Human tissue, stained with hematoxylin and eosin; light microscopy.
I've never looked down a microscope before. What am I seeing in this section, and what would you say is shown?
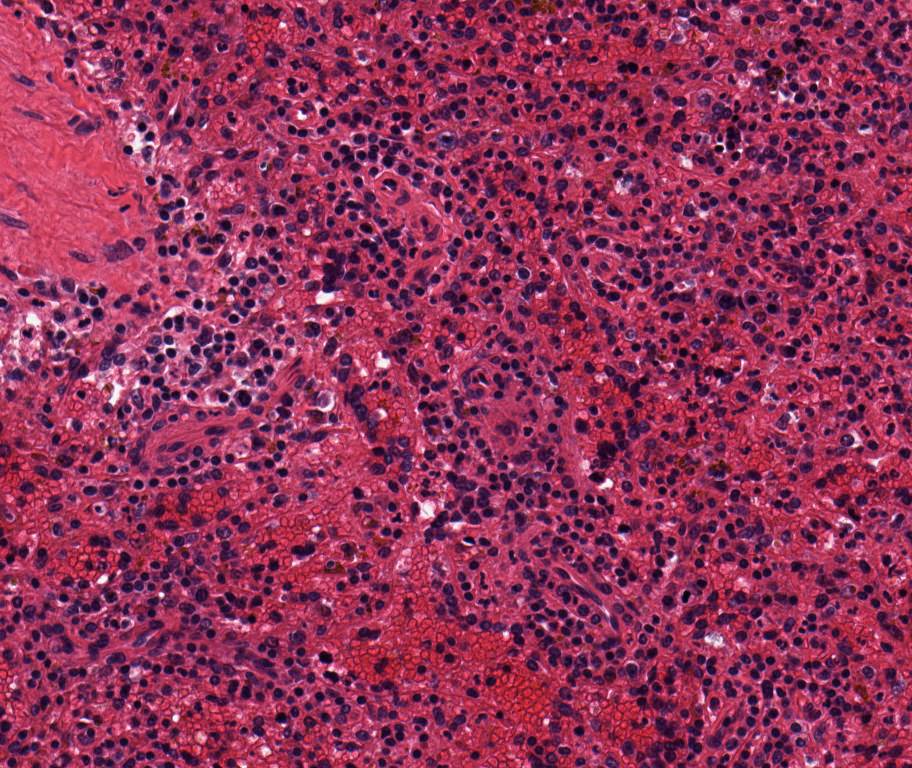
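What strikes me first is a dense, diffuse sheet of small nucleated cells mixed with red blood cells, with no organised units. In the upper left corner there's a band of dense pink fibrous tissue with sparse elongated nuclei. I find no epithelium or glands anywhere. Scattered small clear empty spaces are minor artefact. This is spleen.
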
